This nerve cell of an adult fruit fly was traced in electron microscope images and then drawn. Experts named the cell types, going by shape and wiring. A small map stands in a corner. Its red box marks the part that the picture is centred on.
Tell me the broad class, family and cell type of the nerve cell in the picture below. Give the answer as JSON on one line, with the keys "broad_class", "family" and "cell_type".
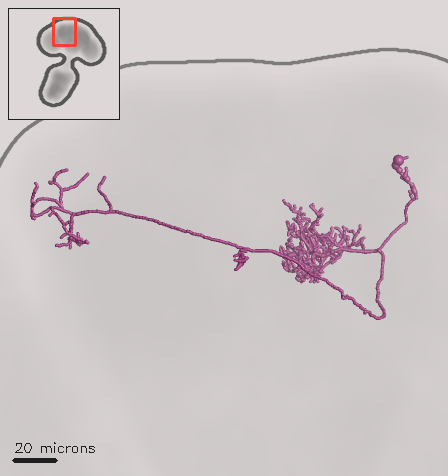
{"broad_class": "central-brain intrinsic neuron", "family": "hemilineage ALad1", "cell_type": "VA1v_adPN"}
